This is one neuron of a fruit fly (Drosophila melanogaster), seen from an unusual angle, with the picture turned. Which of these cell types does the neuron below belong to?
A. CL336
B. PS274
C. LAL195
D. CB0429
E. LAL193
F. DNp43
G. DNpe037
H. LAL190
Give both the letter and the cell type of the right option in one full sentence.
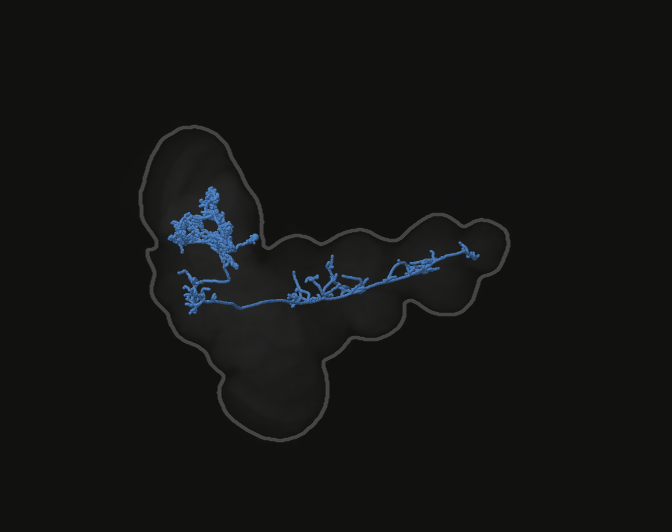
The cell identity of the neuron is DNp43, given in option F.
